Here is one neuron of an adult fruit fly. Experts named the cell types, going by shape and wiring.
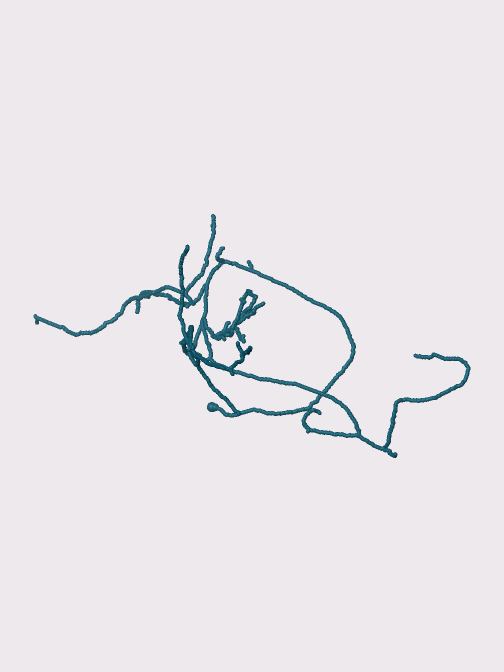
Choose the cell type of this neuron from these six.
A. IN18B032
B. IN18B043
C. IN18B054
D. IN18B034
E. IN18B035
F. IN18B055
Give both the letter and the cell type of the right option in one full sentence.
The neuron is sorted into cell type IN18B055, option F.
